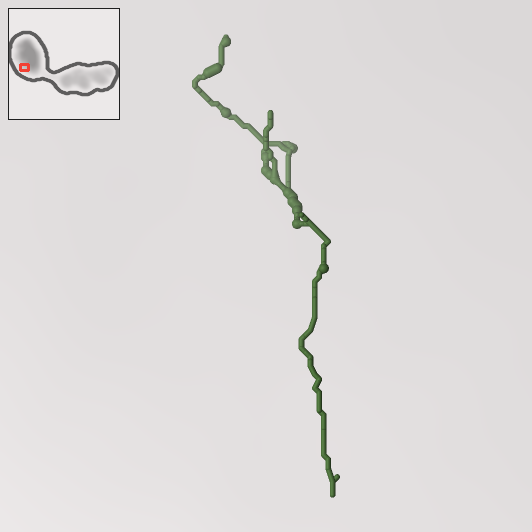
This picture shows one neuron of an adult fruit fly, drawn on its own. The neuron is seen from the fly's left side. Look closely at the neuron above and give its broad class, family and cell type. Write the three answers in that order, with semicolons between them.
sensory neuron entering the brain; class gustatory; LB3a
